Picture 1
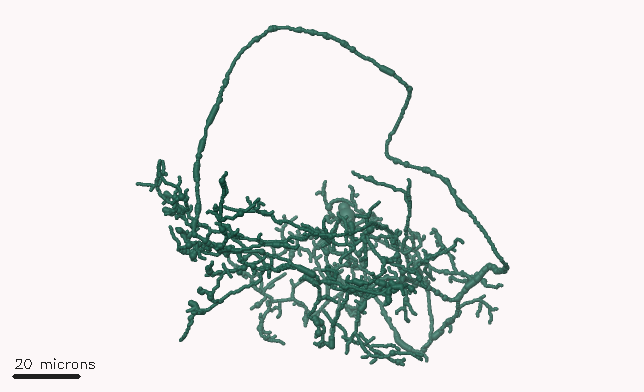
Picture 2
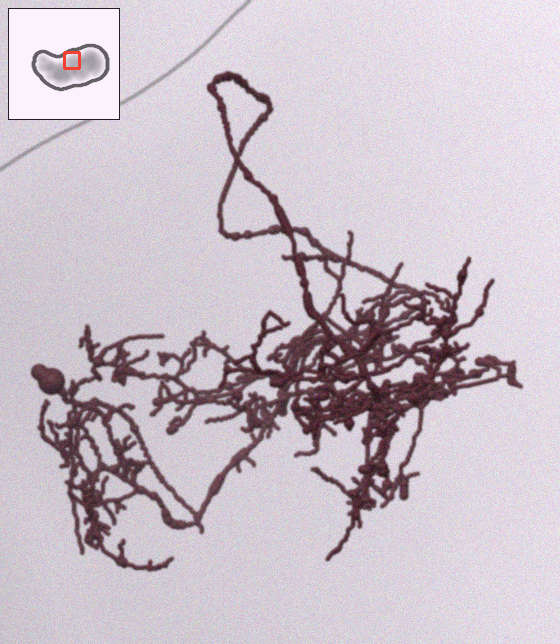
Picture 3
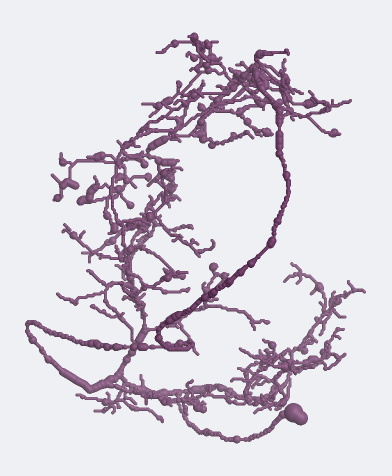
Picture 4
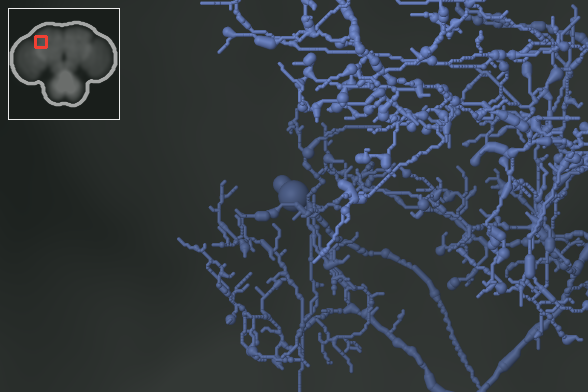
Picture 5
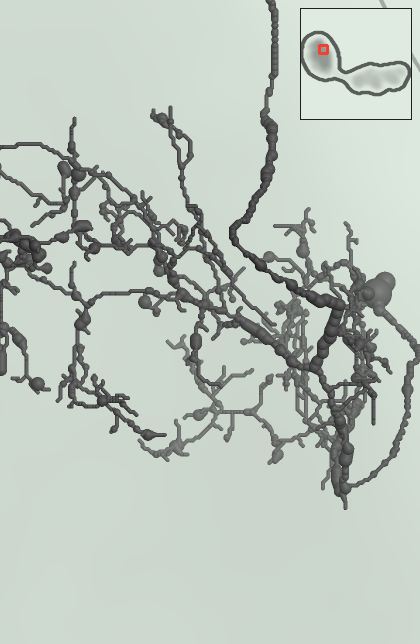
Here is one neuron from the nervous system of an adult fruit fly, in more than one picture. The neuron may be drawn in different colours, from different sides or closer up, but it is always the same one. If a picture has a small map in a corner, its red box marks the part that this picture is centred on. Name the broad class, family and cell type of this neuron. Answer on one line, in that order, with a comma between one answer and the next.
central-brain intrinsic neuron, hemilineage SLPp&v1_ventral, CB0656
